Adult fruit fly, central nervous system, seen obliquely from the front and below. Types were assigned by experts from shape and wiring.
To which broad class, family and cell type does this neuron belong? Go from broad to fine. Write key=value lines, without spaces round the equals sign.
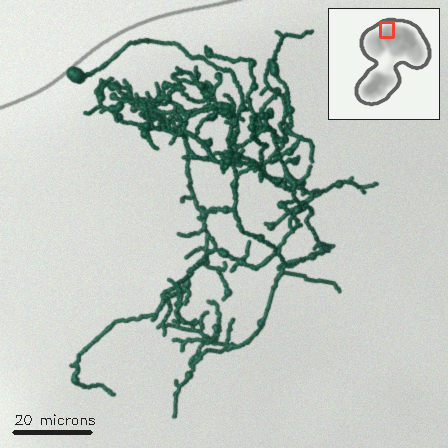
broad_class=central-brain intrinsic neuron
family=hemilineage SLPad1_anterior
cell_type=SLP118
